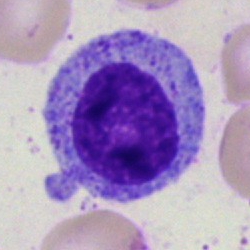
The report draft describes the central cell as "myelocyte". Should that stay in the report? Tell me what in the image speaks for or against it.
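Begin with the outline: it is roughly round, with one small bulge of cytoplasm pushing out from the lower left edge. The chromatin is dark purple, with darker areas where it clumps. A moderate rim of pale blue cytoplasm runs around the nucleus on every side, and there are no clear vacuoles in it. Dark purple granules are scattered through that cytoplasm.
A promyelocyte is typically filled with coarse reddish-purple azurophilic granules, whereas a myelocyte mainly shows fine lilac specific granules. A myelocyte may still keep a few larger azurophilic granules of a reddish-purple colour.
Here the granules are scattered rather than filling the cell, so they do not match the crowded granules of a promyelocyte. So yes, the name myelocyte fits this cell.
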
